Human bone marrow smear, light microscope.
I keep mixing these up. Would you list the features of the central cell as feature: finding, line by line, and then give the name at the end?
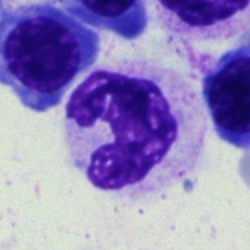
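Shape: round, smooth outline
Nucleus: horseshoe, concavity opening toward the left
Chromatin: dark purple, coarsely clumped, small paler gaps
Nucleoli: none visible
Name: band neutrophil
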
